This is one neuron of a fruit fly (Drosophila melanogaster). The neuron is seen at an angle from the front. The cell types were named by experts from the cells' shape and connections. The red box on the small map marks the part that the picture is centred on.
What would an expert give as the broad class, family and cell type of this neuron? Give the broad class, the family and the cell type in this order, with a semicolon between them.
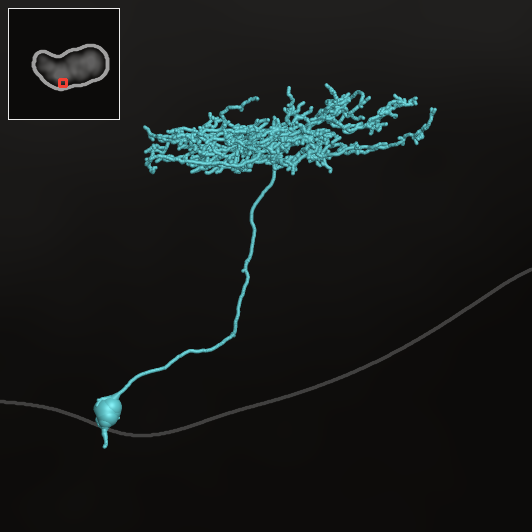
optic-lobe intrinsic neuron; Cm; Cm3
